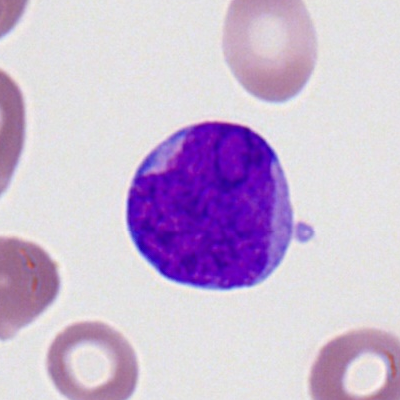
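Myeloblast in the middle of this blood smear, with a round, smooth outline. There's only a scant rim of pale blue cytoplasm, easiest to spot as a crescent along the right edge. And no granules in it at all.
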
